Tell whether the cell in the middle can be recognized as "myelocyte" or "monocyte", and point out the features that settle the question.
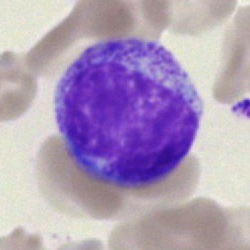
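Verdict: myelocyte. Chromatin dark purple, with lighter mottled patches rather than evenly smooth. Cytoplasm a scant pale blue rim, widest at upper right. Fine purple granules scattered in the pale cytoplasm at upper right. No vacuoles in the cytoplasm.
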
